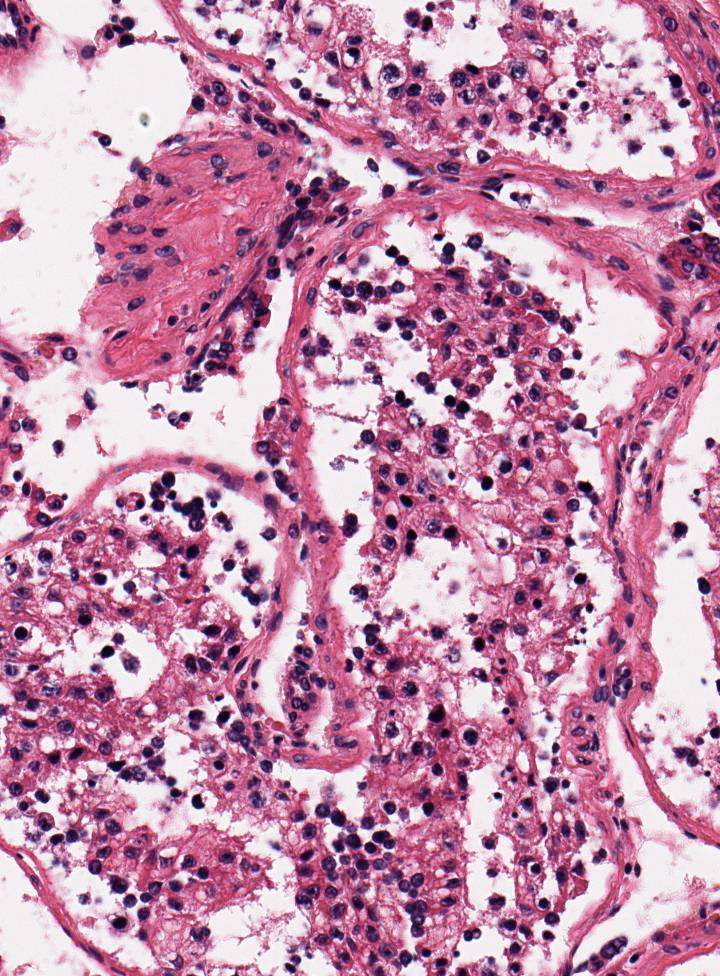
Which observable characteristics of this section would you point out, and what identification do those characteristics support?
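The units are packed with loosely cohesive cells, many with small, round, densely dark nuclei. Mixed among them are larger cells with round nuclei and pale, finely vacuolated pink cytoplasm. The cells fill the units without an orderly layered lining around a clear central lumen. It's testis.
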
